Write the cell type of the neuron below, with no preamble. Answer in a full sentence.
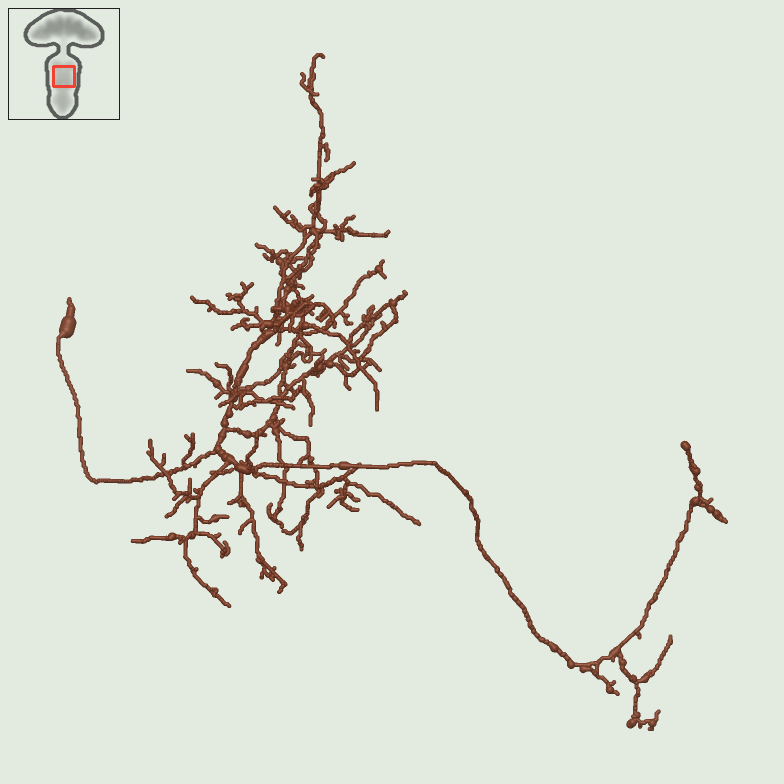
The cell type is IN07B058.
